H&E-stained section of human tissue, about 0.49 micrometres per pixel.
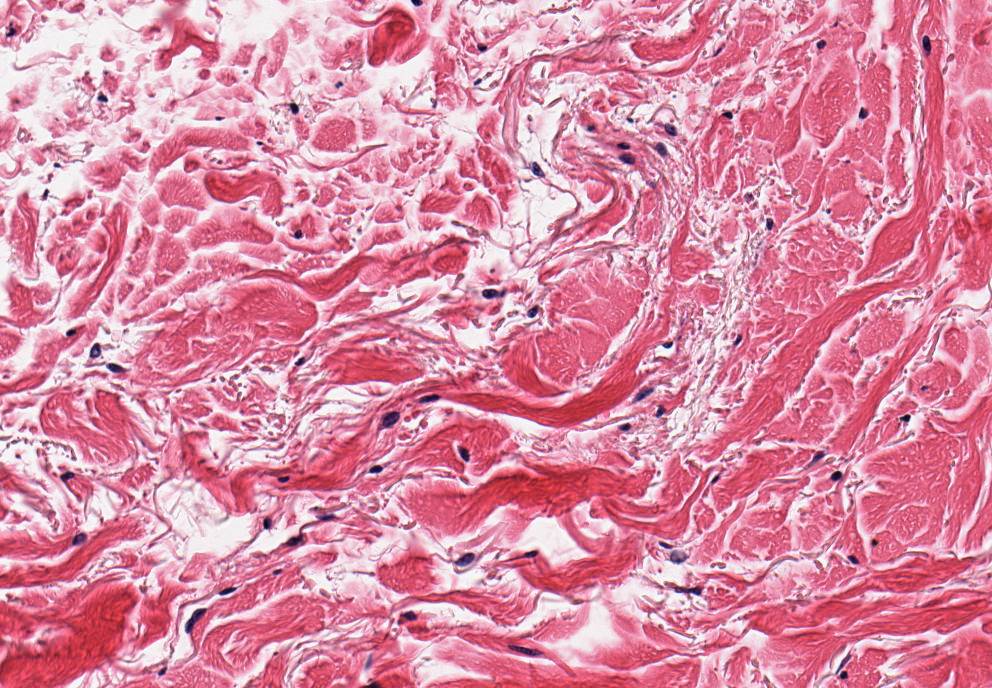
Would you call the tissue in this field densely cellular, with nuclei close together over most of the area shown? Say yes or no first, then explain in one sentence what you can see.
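No. Cells are sparse, mostly small dark elongated fibroblast nuclei lying singly between the bundles.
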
